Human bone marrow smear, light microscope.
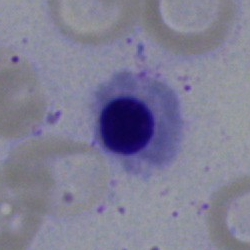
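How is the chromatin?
Dense and evenly dark purple throughout the nucleus.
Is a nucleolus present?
No, none can be seen.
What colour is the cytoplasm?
Pale greyish blue, with no granules seen.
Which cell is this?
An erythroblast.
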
